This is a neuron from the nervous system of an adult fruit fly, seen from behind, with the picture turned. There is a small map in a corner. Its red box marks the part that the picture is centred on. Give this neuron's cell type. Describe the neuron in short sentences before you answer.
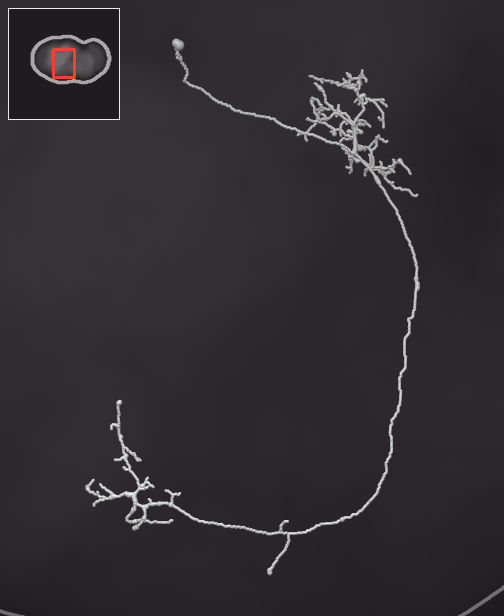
The picture shows dozens of branch ends. In this view it is taller than it is wide. It is a central-brain intrinsic neuron. The cell type is VP1m+VP2_lvPN2.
